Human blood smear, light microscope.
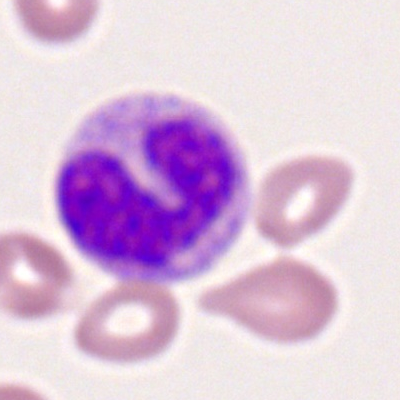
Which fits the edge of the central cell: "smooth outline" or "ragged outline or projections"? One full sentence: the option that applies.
The edge of the cell is smooth and even.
